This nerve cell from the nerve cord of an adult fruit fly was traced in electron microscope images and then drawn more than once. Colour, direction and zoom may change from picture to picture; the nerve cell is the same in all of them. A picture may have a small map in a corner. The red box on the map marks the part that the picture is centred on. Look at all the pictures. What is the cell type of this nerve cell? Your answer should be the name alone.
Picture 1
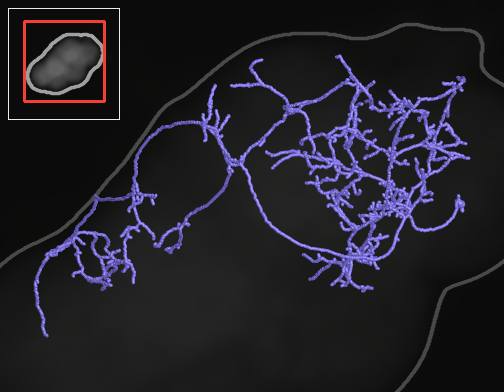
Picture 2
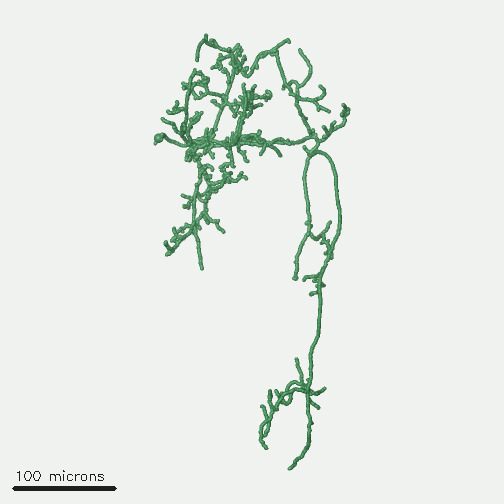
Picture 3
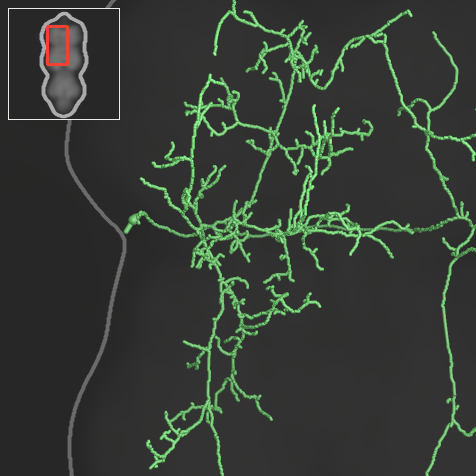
IN19B109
